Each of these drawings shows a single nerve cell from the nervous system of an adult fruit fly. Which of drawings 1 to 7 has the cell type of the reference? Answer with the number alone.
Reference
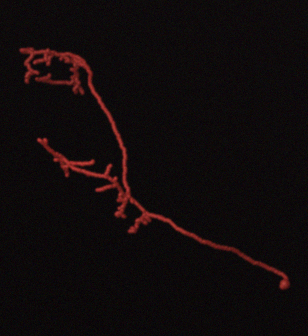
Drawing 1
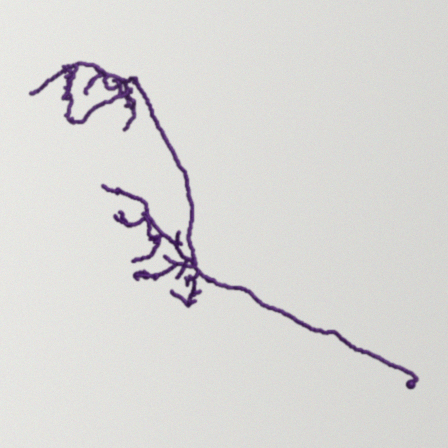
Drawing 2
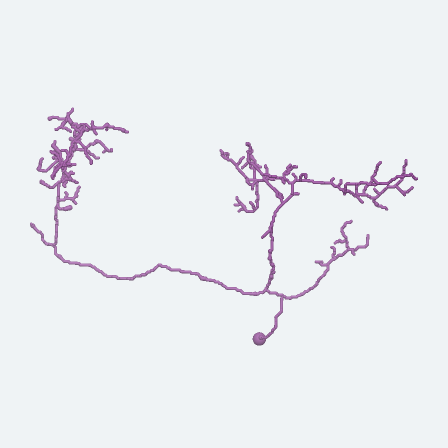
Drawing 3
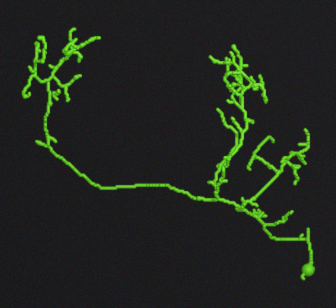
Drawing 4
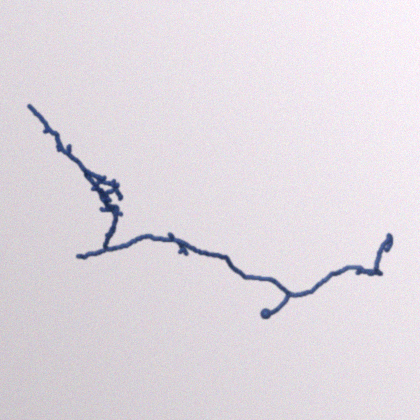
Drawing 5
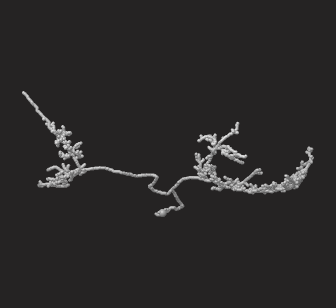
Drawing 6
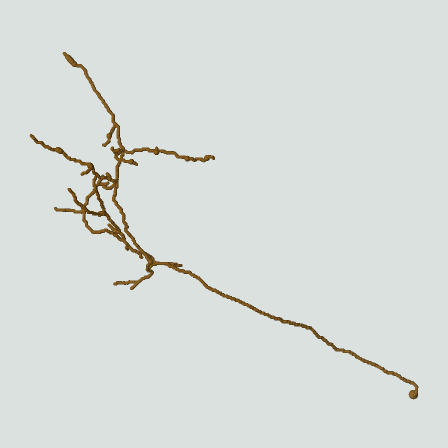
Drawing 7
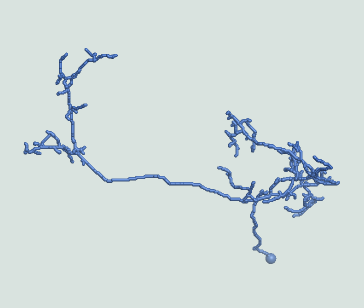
1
